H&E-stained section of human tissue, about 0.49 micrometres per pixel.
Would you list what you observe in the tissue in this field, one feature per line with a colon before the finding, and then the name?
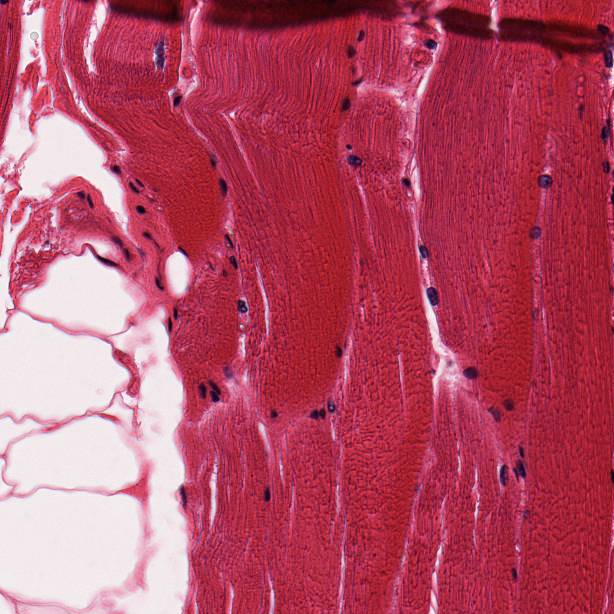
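Fibres: long and eosinophilic, see them run top to bottom over most of the field
Nuclei: dark and flattened, at fibre edges, not centres
Between fibres: only thin pale connective tissue strands
Answer: skeletal muscle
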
